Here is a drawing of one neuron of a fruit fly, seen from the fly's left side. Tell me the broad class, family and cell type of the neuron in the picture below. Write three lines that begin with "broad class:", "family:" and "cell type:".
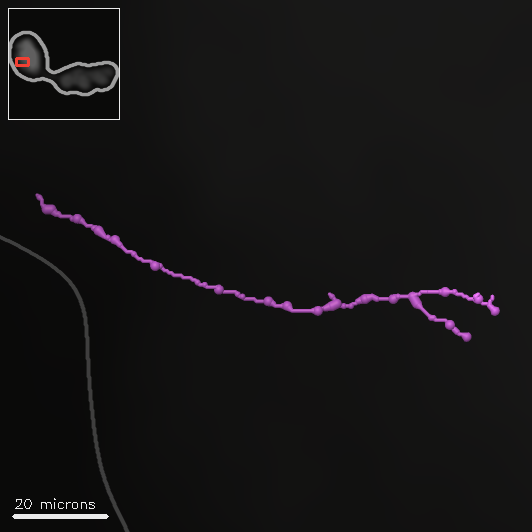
broad class: sensory neuron entering the brain
family: class mechanosensory
cell type: JO-B3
